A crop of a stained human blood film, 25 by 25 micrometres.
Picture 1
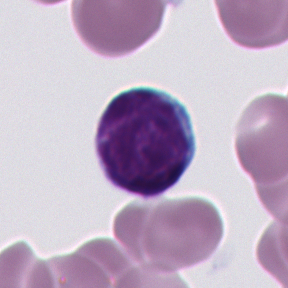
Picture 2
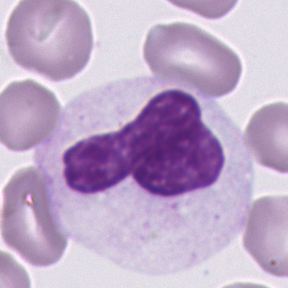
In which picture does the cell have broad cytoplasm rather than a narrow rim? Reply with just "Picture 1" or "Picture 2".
Picture 2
